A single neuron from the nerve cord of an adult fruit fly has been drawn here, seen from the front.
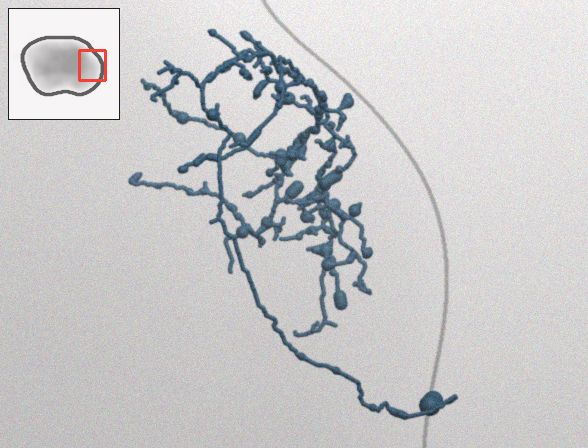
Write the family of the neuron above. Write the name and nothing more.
hemilineage 08A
